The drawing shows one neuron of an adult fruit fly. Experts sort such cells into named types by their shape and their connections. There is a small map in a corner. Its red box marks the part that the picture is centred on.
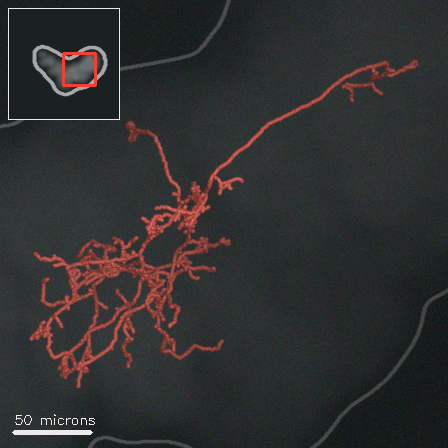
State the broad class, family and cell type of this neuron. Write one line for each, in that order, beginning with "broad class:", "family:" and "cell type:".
broad class: central-brain intrinsic neuron
family: hemilineage DM4_dorsal
cell type: pC1_9b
